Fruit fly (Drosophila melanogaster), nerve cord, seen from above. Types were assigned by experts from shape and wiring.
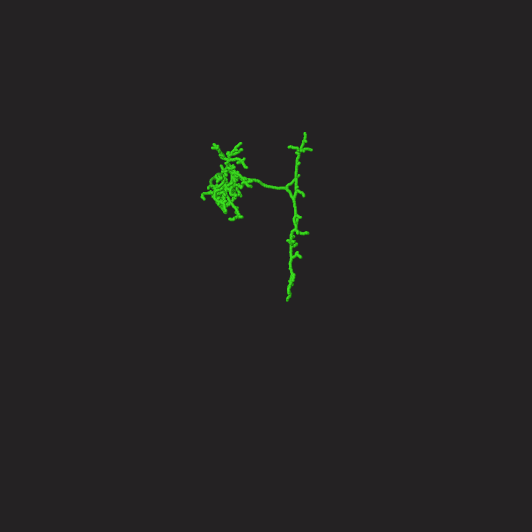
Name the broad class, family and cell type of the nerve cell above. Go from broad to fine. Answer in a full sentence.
A nerve-cord intrinsic neuron of hemilineage 07B, type IN07B084.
